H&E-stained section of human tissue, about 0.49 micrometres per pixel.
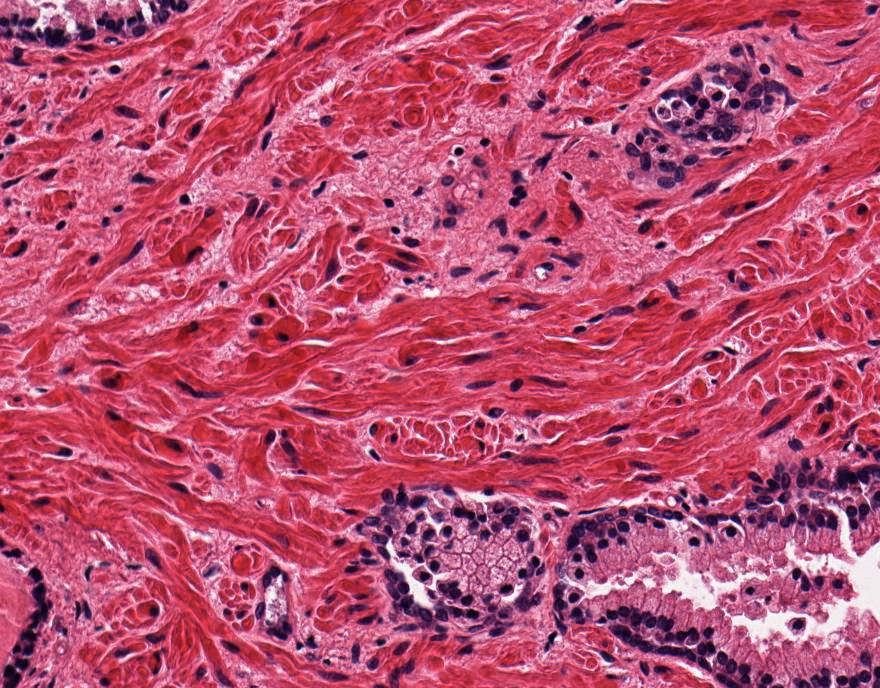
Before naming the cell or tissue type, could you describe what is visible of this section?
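First, the bulk of the field: smooth muscle bundles interlacing in different directions. Second, their cells: strongly eosinophilic, deep red-pink cytoplasm. Third, the lower right: a gland lined by tall columnar epithelium with dark, basally placed nuclei. Fourth, fat cells: none present. This section is prostate.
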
